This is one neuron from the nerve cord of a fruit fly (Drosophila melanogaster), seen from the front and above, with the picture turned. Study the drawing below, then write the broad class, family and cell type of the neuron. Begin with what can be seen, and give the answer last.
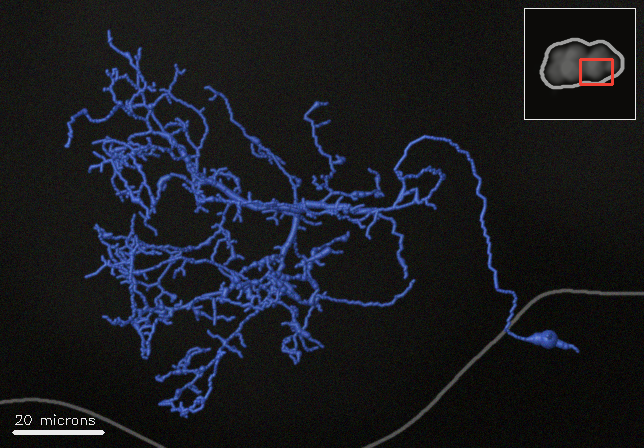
From left to right in the picture it spans about 120 microns. The picture shows more than a hundred branch ends. Its broad class is nerve-cord intrinsic neuron. The family is hemilineage 03A. Its cell type is IN03A031.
